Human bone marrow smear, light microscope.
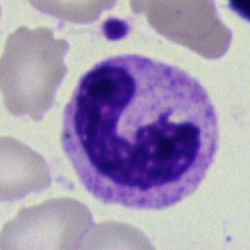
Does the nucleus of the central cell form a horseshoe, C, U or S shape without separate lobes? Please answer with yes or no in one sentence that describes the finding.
Yes, it is a curved, lobeless band that the nucleus of this cell forms.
